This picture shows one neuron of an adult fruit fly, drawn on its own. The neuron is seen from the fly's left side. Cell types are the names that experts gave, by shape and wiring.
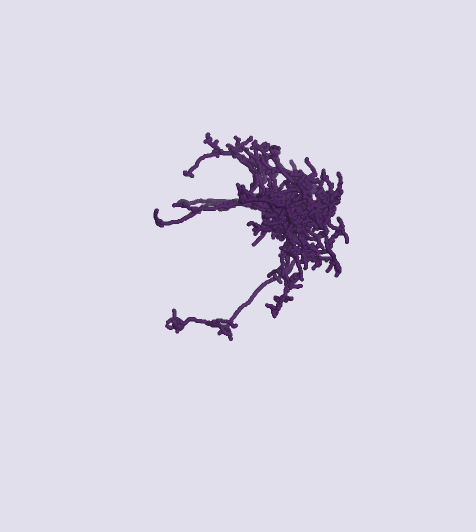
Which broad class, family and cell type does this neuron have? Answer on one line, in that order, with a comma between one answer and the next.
central-brain intrinsic neuron, hemilineage VESa2, PLP074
